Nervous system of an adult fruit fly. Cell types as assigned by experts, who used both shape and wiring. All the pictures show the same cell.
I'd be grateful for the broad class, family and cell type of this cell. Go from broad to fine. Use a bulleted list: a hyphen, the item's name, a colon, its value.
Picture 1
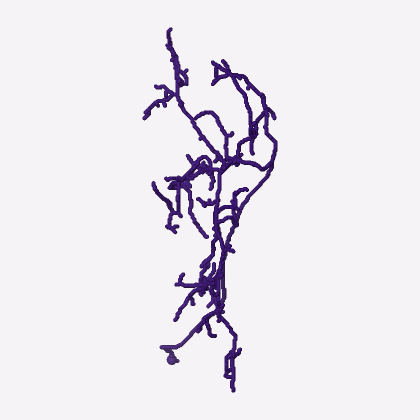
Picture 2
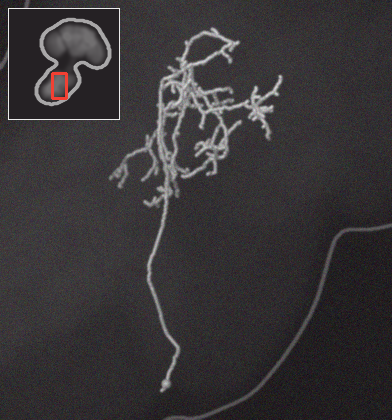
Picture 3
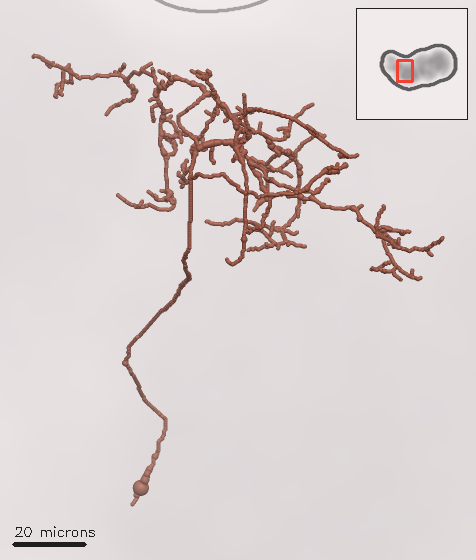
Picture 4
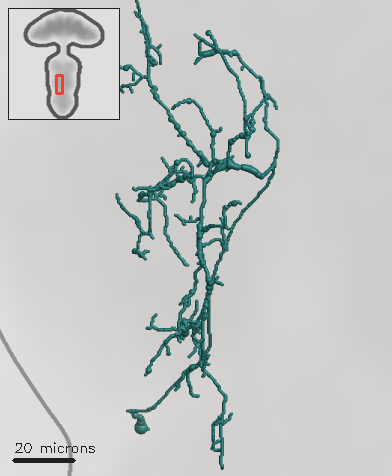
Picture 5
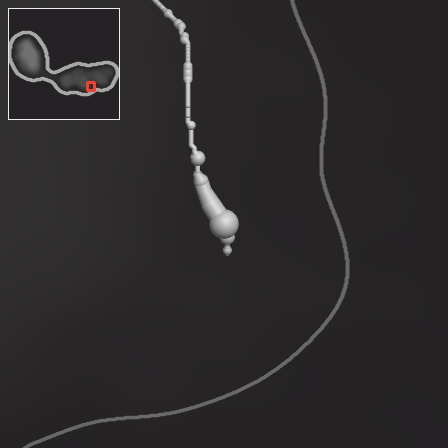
- broad class: nerve-cord intrinsic neuron
- family: hemilineage 12A
- cell type: IN12A061_d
